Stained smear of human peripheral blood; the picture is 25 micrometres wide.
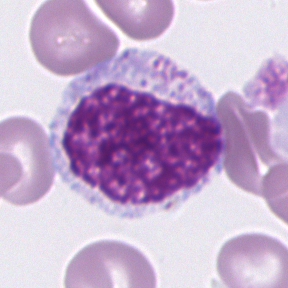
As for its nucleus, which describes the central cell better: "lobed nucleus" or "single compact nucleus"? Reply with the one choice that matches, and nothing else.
Single compact nucleus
